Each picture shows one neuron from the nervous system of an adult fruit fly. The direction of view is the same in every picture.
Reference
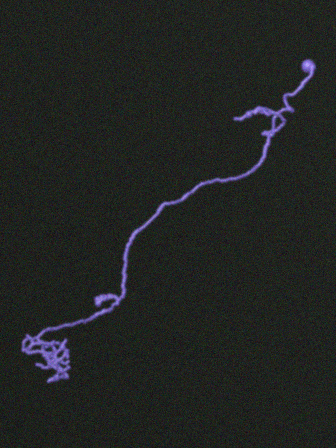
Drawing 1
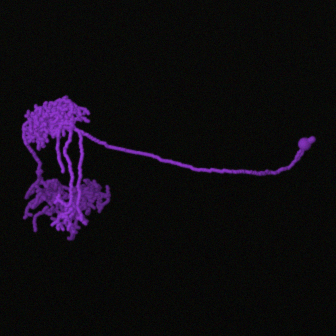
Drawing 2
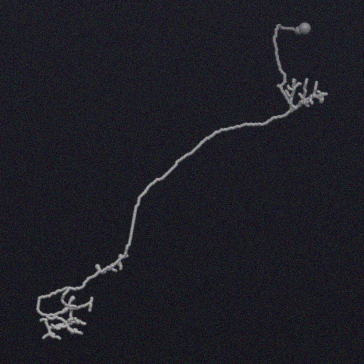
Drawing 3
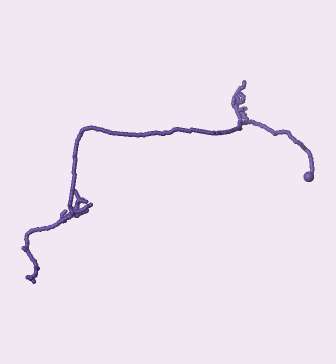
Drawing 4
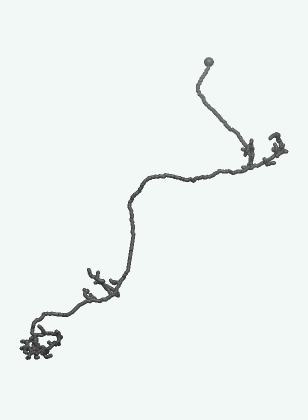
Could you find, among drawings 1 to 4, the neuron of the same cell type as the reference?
2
